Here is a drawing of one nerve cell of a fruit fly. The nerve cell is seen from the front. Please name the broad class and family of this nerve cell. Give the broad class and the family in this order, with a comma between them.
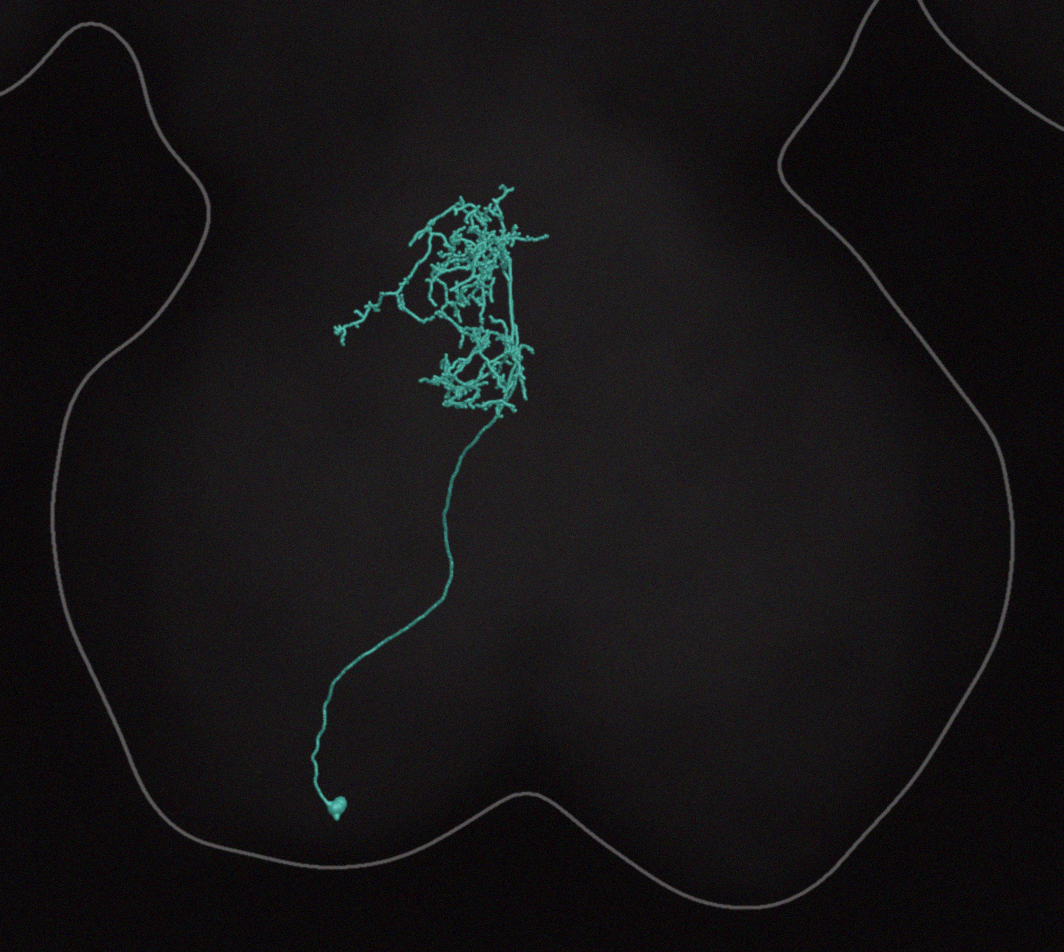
nerve-cord intrinsic neuron, hemilineage 12A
